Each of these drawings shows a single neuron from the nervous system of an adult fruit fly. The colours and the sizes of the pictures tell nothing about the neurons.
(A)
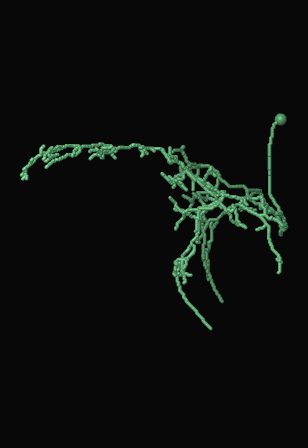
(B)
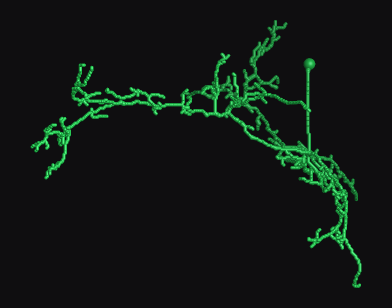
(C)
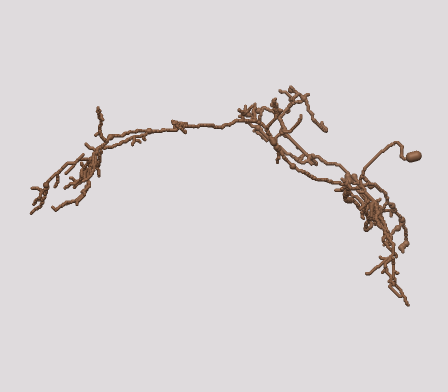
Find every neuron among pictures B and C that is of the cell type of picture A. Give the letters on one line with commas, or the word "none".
none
